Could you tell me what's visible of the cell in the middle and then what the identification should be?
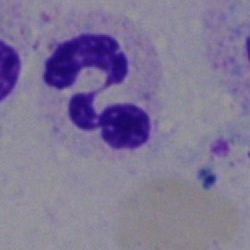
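Look first at the outline: it is roughly round. Now the chromatin, dark purple and densely condensed, with no nucleoli visible in the nucleus. This is a segmented neutrophil.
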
